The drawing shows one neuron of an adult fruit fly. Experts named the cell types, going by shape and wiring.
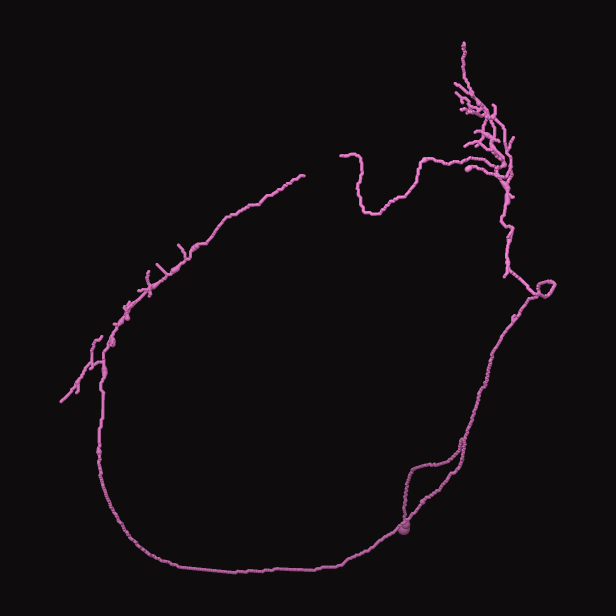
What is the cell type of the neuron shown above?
WED040_a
